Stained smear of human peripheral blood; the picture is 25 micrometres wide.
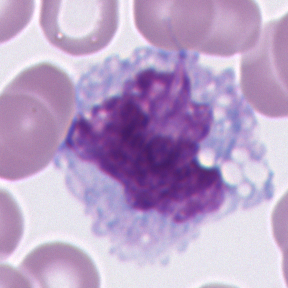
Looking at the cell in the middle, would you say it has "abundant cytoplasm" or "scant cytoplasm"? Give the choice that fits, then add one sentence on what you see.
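Abundant cytoplasm. The cytoplasm is plentiful and pale grey-blue.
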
